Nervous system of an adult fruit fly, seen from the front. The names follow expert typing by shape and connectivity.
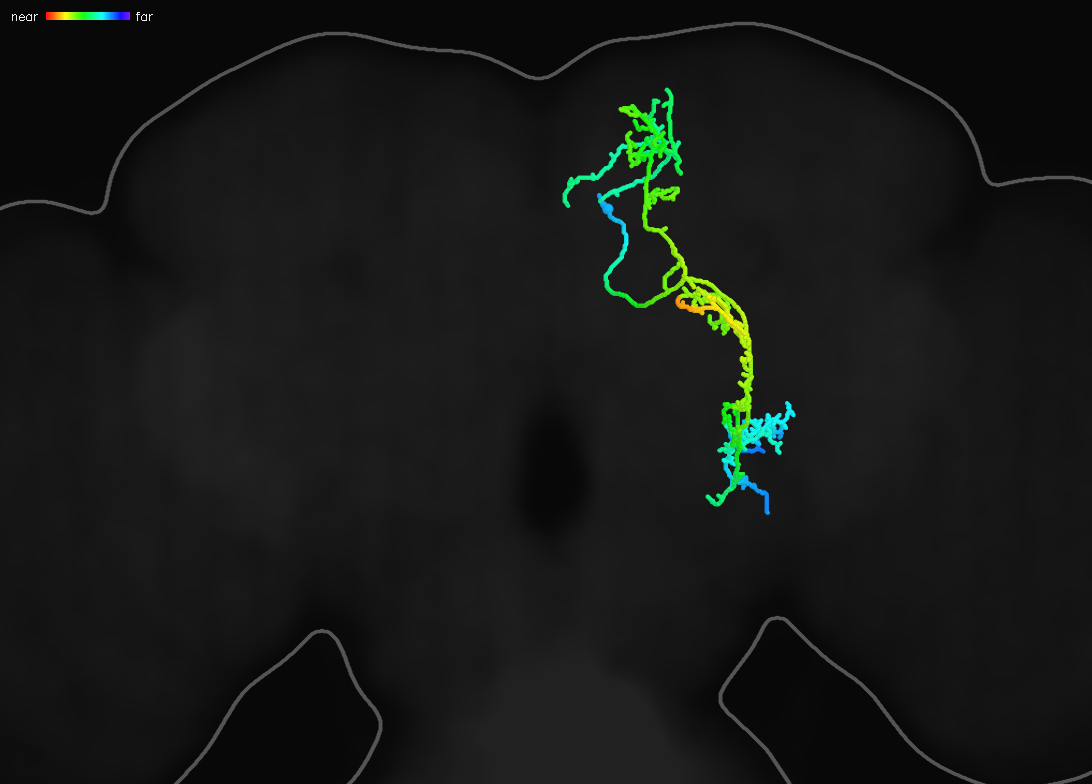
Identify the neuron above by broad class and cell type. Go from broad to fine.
central-brain intrinsic neuron; CB4183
